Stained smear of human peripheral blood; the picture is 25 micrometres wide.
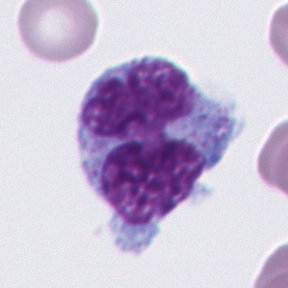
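Monocyte in a stained smear of human peripheral blood, the cell in the middle, about 17 by 14 micrometres. Its nucleus fills about 70% of the cell's area, with dark purple, lumpy chromatin mottled by lighter gaps. The cytoplasm is pale greyish-blue and finely speckled, with no coarse large granules, and its widest band lies on the right side of the nucleus.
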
